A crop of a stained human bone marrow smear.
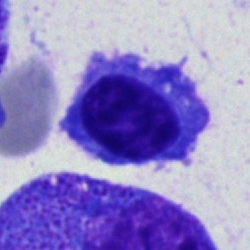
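Plasma cell, the one at the centre of this bone marrow smear. Its outline looks irregular and ragged, I'd say, with small projections along the border. The cytoplasm appears blue, without visible granules, while the chromatin stains dark purple and seems dense.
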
